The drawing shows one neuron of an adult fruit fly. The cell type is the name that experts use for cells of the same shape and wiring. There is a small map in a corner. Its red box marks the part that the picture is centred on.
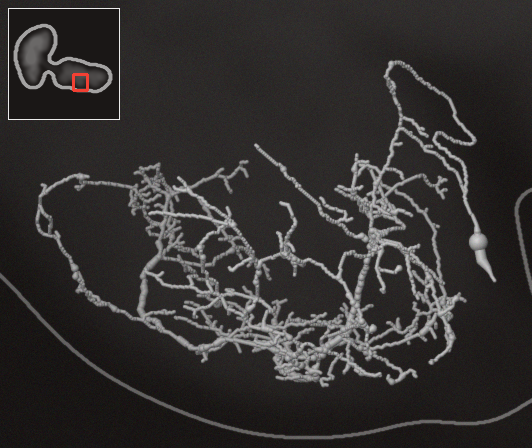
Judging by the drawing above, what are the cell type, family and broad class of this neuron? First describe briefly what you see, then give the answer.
It lies in the nerve cord. The cell body is on the right of the picture. It is of cell type IN03A033. The family is hemilineage 03A. It is a nerve-cord intrinsic neuron.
